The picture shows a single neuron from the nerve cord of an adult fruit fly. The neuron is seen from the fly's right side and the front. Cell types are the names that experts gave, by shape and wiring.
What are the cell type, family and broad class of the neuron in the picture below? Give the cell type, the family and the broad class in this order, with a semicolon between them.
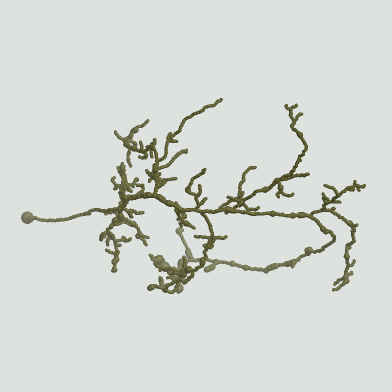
IN09A034; hemilineage 09A; nerve-cord intrinsic neuron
